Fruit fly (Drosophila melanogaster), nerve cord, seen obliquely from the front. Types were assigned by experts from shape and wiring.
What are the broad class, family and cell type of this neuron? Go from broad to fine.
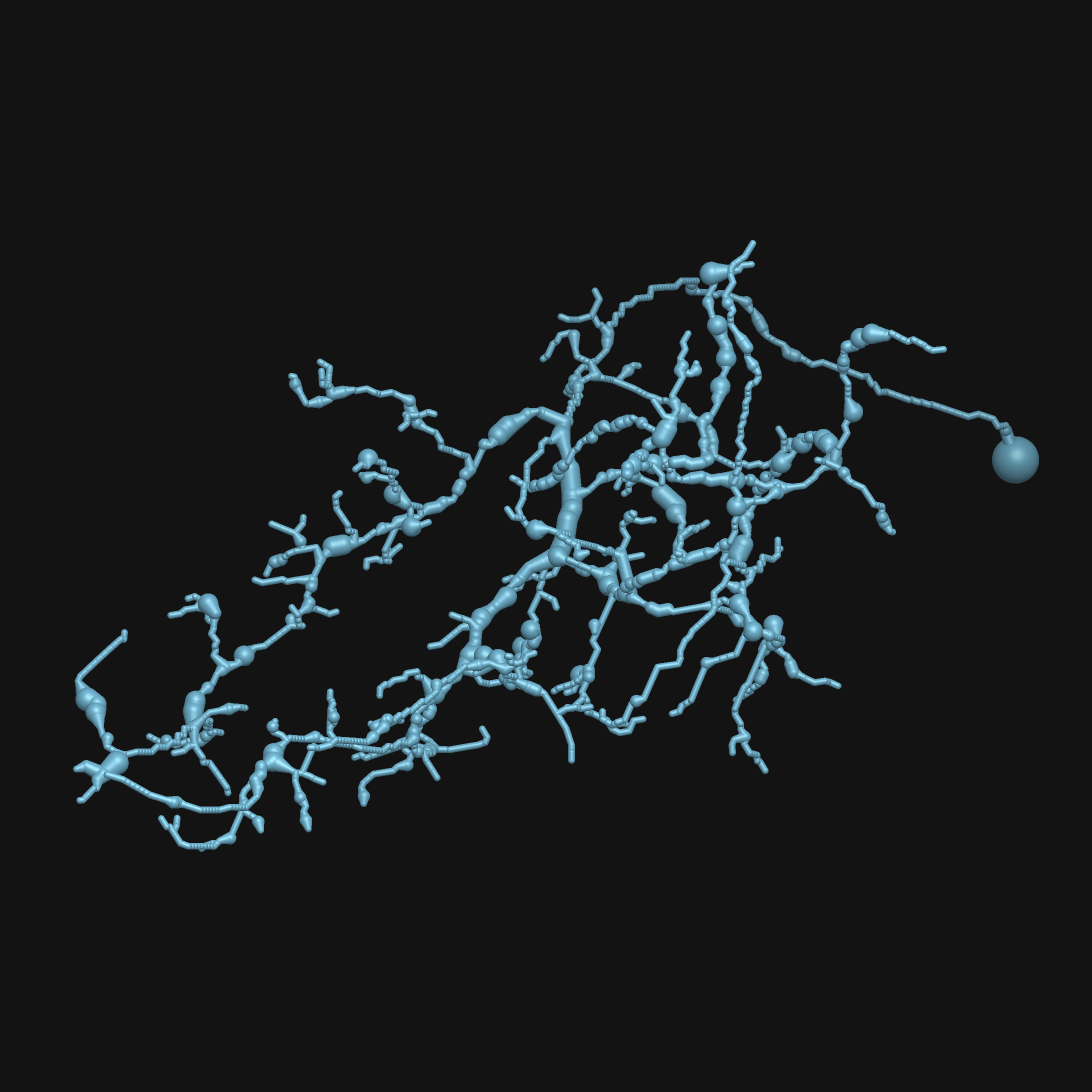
nerve-cord intrinsic neuron; hemilineage 20A.22A; IN20A.22A065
